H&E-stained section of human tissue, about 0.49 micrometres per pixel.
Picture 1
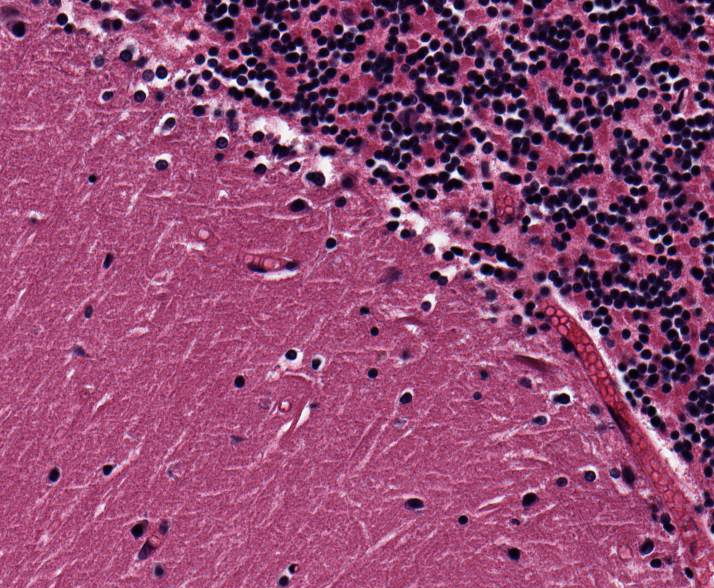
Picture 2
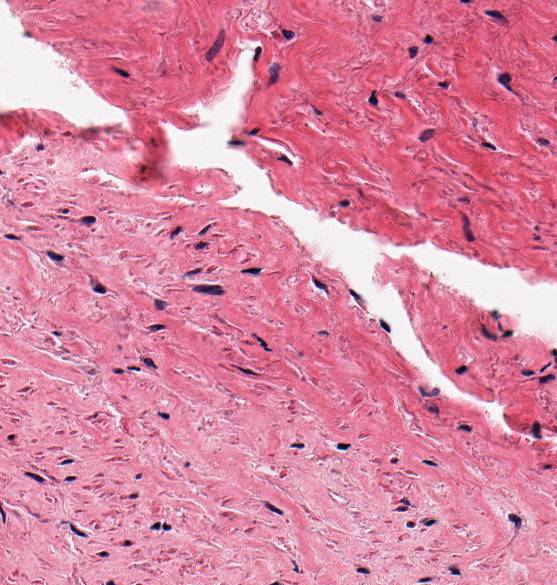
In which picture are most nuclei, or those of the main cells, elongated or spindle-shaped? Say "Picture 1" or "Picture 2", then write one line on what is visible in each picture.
Picture 2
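Picture 1: The cellular zone is crowded with small round dark nuclei that show very little visible cytoplasm.
Picture 2: The whole field is made of pink fibrous tissue with scattered spindle-shaped nuclei.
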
